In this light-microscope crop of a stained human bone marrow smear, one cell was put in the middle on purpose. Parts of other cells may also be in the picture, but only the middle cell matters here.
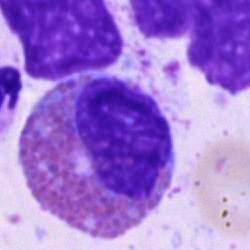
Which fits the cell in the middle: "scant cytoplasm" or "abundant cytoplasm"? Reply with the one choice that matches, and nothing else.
Abundant cytoplasm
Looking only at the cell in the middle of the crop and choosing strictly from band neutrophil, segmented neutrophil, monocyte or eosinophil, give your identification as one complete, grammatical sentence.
Positioned in the middle of the crop is an eosinophil.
